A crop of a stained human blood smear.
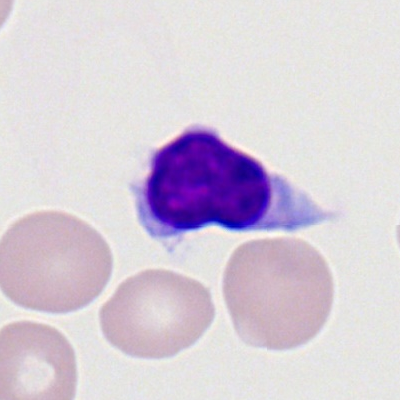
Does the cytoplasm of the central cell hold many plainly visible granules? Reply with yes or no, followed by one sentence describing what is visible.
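No. No granules are seen in the cytoplasm.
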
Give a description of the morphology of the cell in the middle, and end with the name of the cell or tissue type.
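Notice the outline's irregular and drawn out to a tapering point on the right. Over on the left, the cytoplasmic edge is ragged and frayed. The nucleus has a shallow notch in its lower edge, and the cytoplasm's pale blue. It's a lymphocyte.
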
